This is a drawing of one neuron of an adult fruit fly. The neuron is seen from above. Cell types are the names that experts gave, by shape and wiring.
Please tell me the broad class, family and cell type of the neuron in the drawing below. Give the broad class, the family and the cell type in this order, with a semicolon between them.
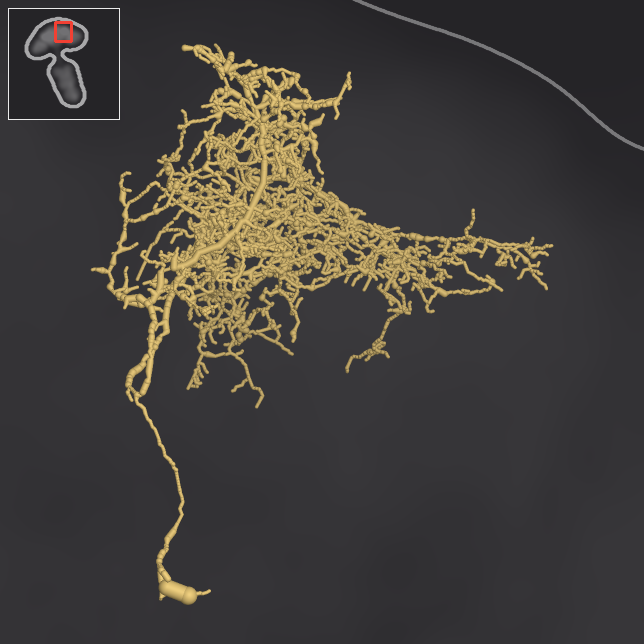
central-brain intrinsic neuron; hemilineage DM6_dorso_lateral; AVLP757m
